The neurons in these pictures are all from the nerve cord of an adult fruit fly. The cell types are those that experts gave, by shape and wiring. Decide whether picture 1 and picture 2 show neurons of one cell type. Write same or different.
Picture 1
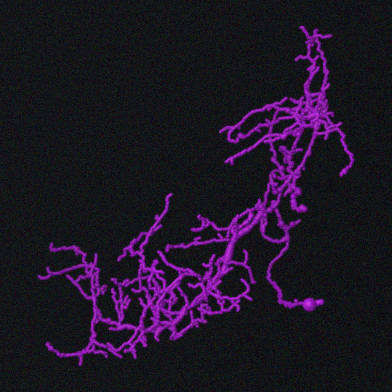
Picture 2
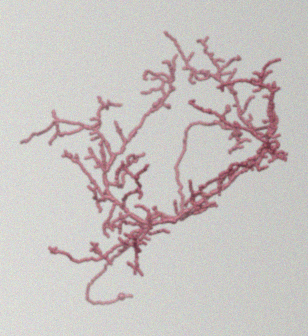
same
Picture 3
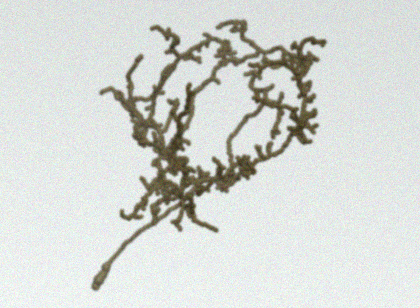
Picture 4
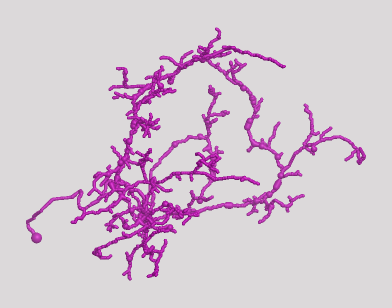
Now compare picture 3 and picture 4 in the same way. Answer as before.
same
